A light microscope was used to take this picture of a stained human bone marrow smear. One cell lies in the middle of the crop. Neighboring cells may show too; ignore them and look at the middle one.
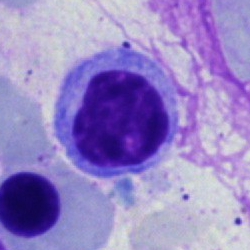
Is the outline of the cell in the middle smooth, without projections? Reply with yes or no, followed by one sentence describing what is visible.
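Yes. The cell outline is round and smooth.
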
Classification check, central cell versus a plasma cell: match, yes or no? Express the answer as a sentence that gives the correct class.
No, the label for the central cell is a lymphocyte, not a plasma cell.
